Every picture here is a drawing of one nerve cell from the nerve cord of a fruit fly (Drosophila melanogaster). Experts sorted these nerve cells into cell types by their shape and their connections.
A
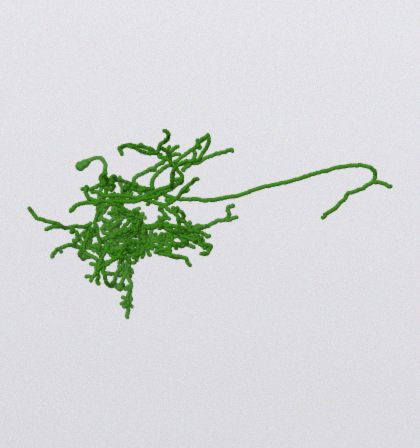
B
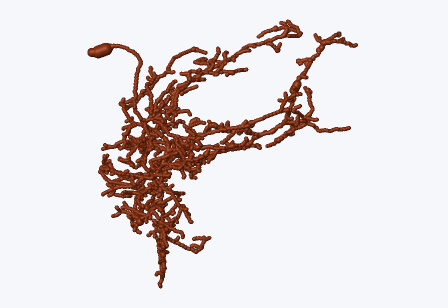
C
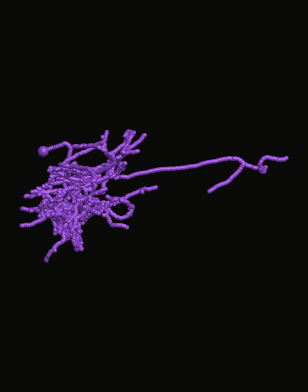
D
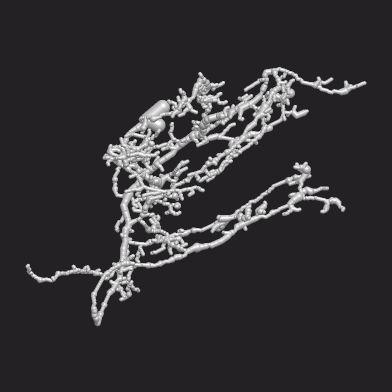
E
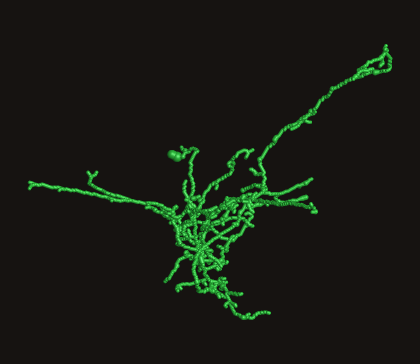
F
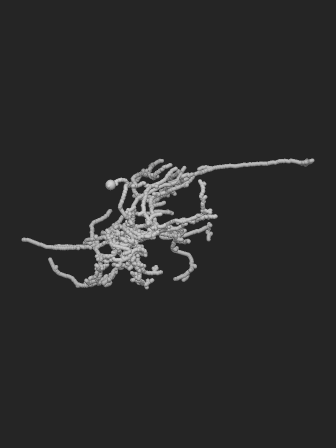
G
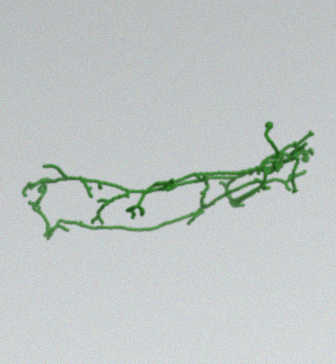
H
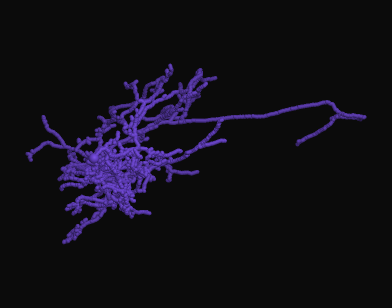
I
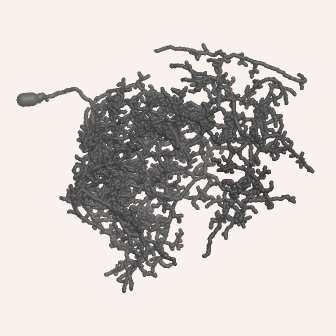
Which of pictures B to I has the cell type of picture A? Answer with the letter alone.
C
